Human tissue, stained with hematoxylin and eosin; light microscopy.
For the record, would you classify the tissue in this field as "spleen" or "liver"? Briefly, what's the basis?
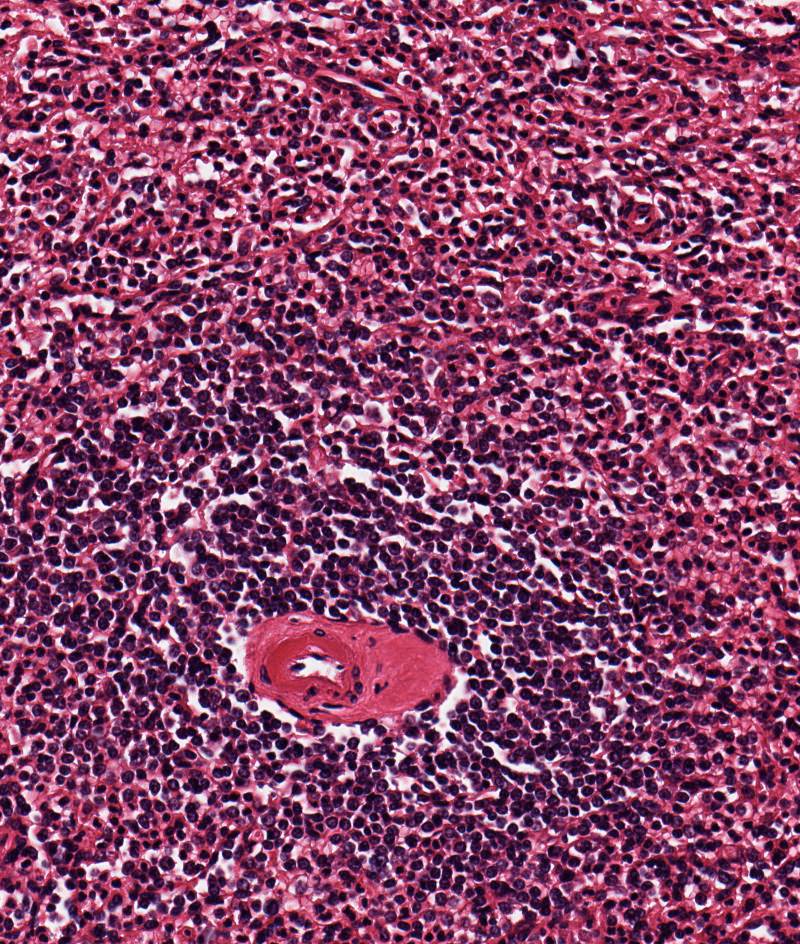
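This is spleen, not liver. Look at the lower half: a dense sheet of small lymphocytes, with round dark nuclei and scant cytoplasm, packed most tightly in a cuff around the thick-walled vessel.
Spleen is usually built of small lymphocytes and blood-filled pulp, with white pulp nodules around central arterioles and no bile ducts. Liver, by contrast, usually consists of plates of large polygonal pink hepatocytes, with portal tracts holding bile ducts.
Above, the tissue is looser and pinker, its cells separated by pink strands and many small slit-like spaces.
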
